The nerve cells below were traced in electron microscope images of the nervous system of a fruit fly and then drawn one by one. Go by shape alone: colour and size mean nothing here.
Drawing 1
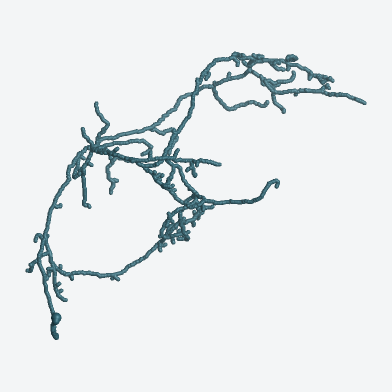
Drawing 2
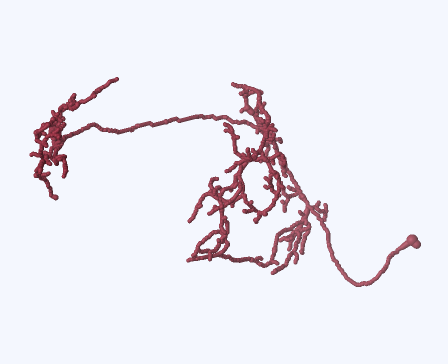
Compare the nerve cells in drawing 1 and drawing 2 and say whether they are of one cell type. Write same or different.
same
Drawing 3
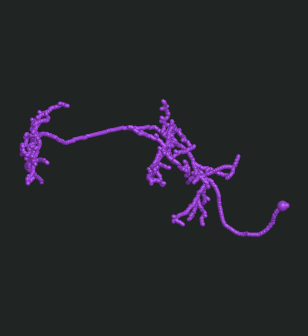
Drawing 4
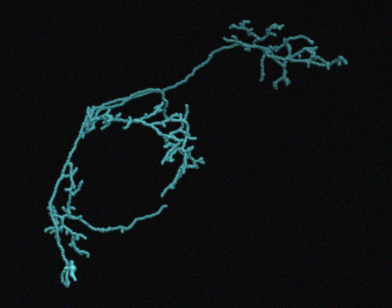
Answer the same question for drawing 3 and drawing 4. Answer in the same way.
same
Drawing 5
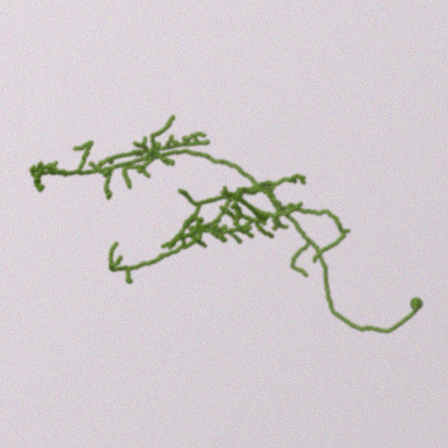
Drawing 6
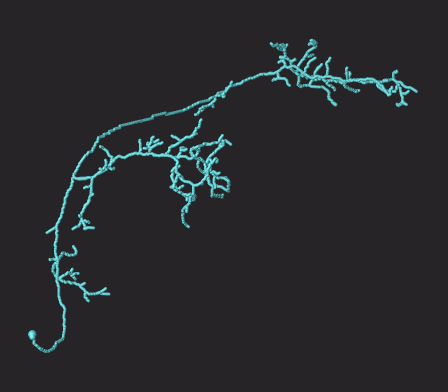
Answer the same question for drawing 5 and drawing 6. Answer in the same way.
different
